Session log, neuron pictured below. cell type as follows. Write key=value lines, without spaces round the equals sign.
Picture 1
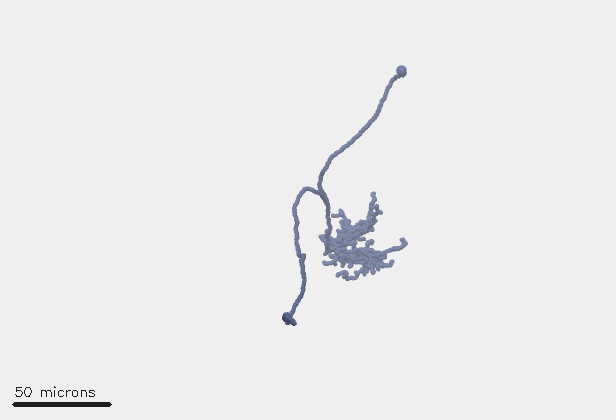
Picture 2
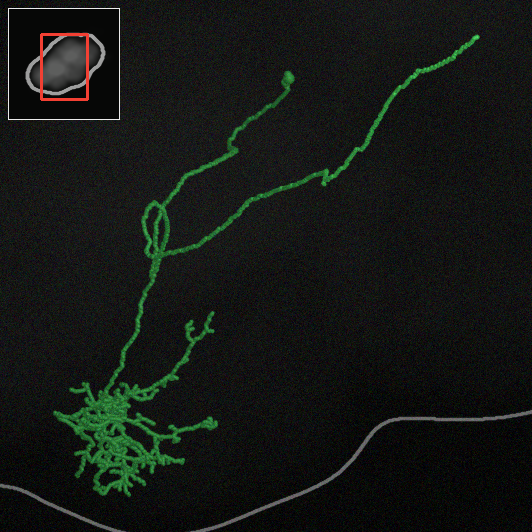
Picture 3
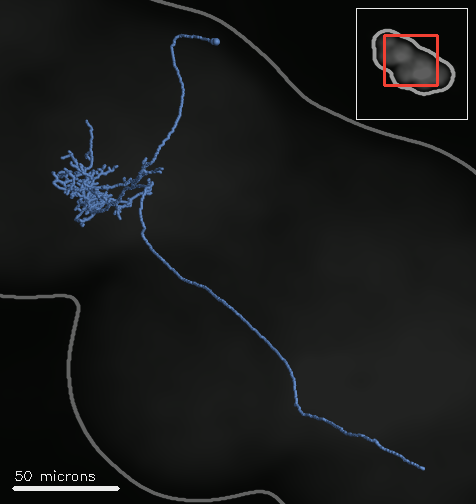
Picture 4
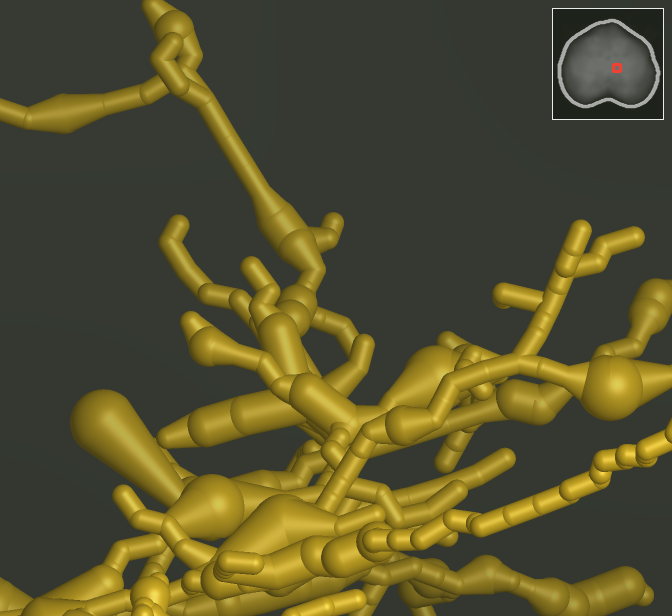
cell_type=IN23B081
